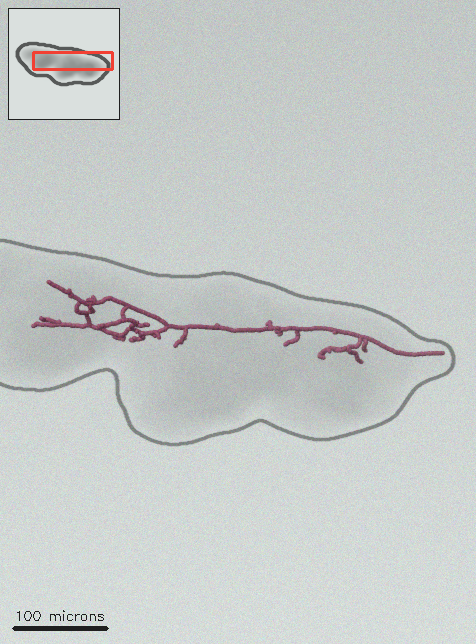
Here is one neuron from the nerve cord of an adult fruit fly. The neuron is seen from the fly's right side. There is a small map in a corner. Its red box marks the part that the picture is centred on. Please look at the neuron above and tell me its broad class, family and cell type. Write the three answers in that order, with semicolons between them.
descending neuron; hemilineage SMPpm1; DNp46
